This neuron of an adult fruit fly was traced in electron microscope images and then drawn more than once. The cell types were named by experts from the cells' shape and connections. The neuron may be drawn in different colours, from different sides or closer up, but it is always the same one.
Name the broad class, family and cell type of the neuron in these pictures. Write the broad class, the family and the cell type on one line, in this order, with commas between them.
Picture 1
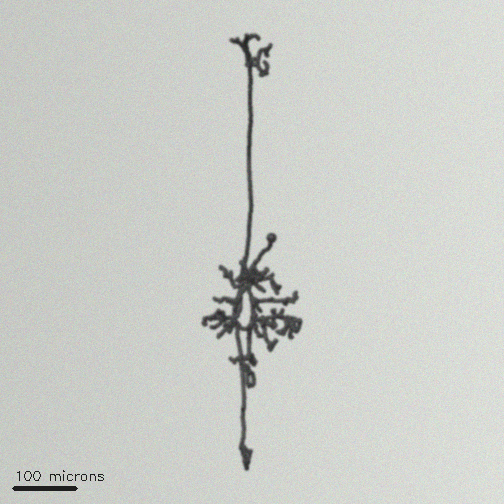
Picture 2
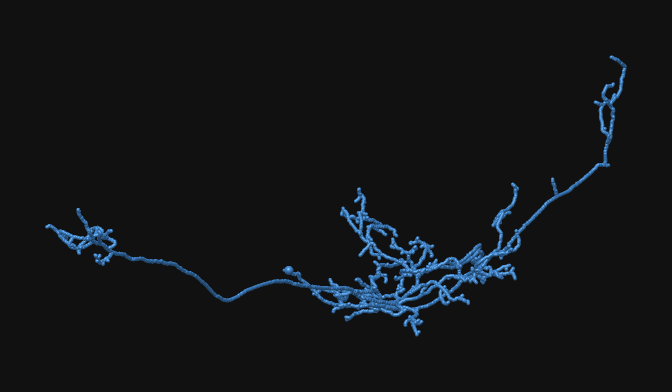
ascending neuron, hemilineage 09B, AN09B035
